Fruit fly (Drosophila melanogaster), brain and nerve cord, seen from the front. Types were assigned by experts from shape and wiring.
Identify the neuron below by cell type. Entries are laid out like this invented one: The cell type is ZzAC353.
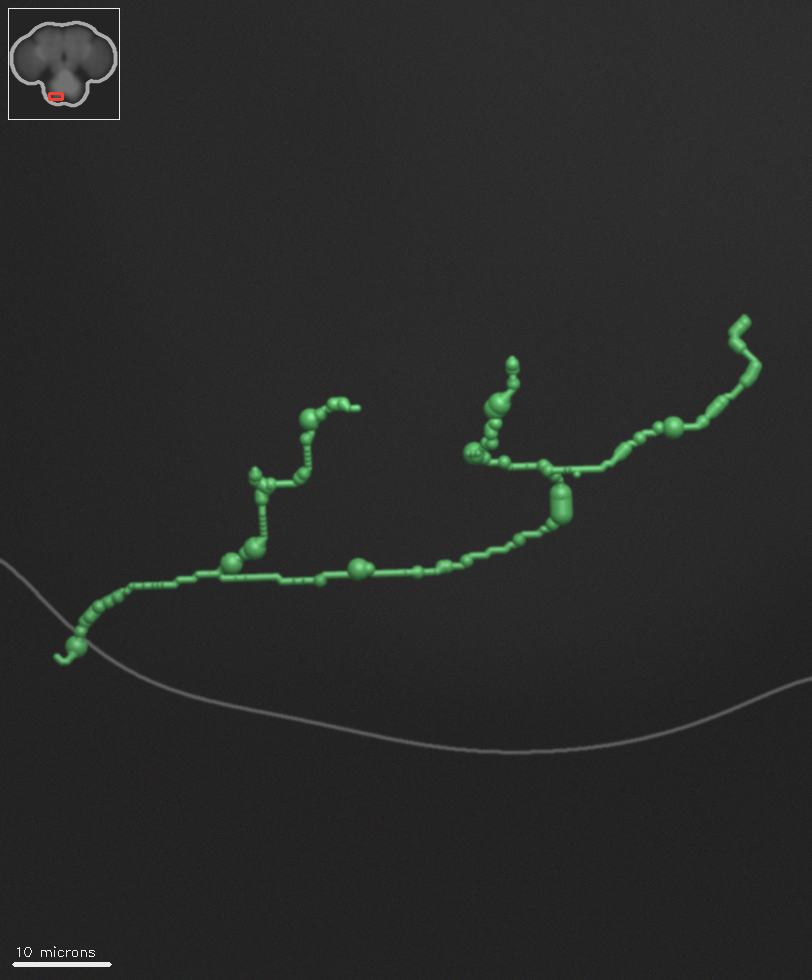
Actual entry: The cell type is SNta29.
